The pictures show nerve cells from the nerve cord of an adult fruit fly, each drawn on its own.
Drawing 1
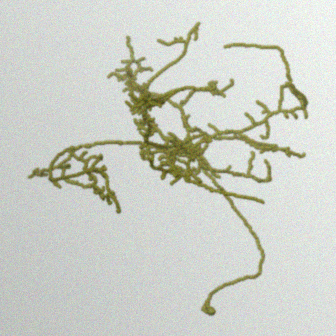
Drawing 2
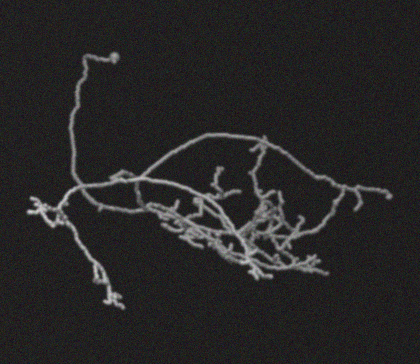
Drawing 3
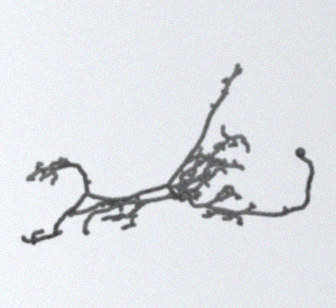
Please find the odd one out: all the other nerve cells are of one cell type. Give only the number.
1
